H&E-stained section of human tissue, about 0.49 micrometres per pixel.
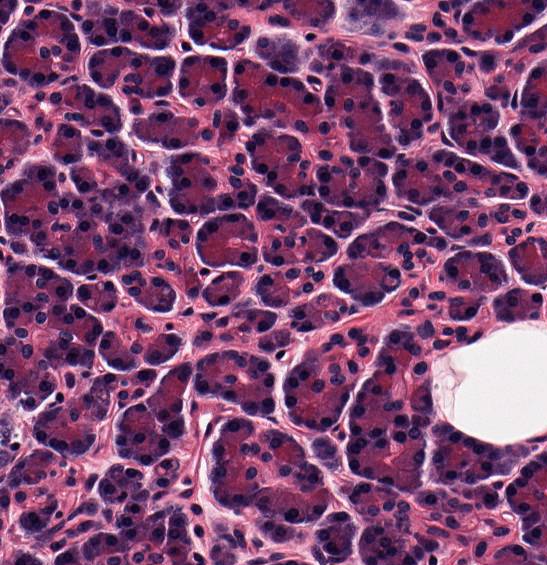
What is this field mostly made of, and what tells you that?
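Exocrine pancreas. Checking the nuclei first, they are small, round and dark, lying toward the outer edge of each acinus.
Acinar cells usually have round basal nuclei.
The cytoplasm comes next: densely stained deep pink-purple, with no pale, clear mucous cells among the acini.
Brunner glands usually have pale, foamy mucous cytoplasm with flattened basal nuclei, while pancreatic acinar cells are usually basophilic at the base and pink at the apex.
Last, the central lumens of the acini are narrow and hard to see.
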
